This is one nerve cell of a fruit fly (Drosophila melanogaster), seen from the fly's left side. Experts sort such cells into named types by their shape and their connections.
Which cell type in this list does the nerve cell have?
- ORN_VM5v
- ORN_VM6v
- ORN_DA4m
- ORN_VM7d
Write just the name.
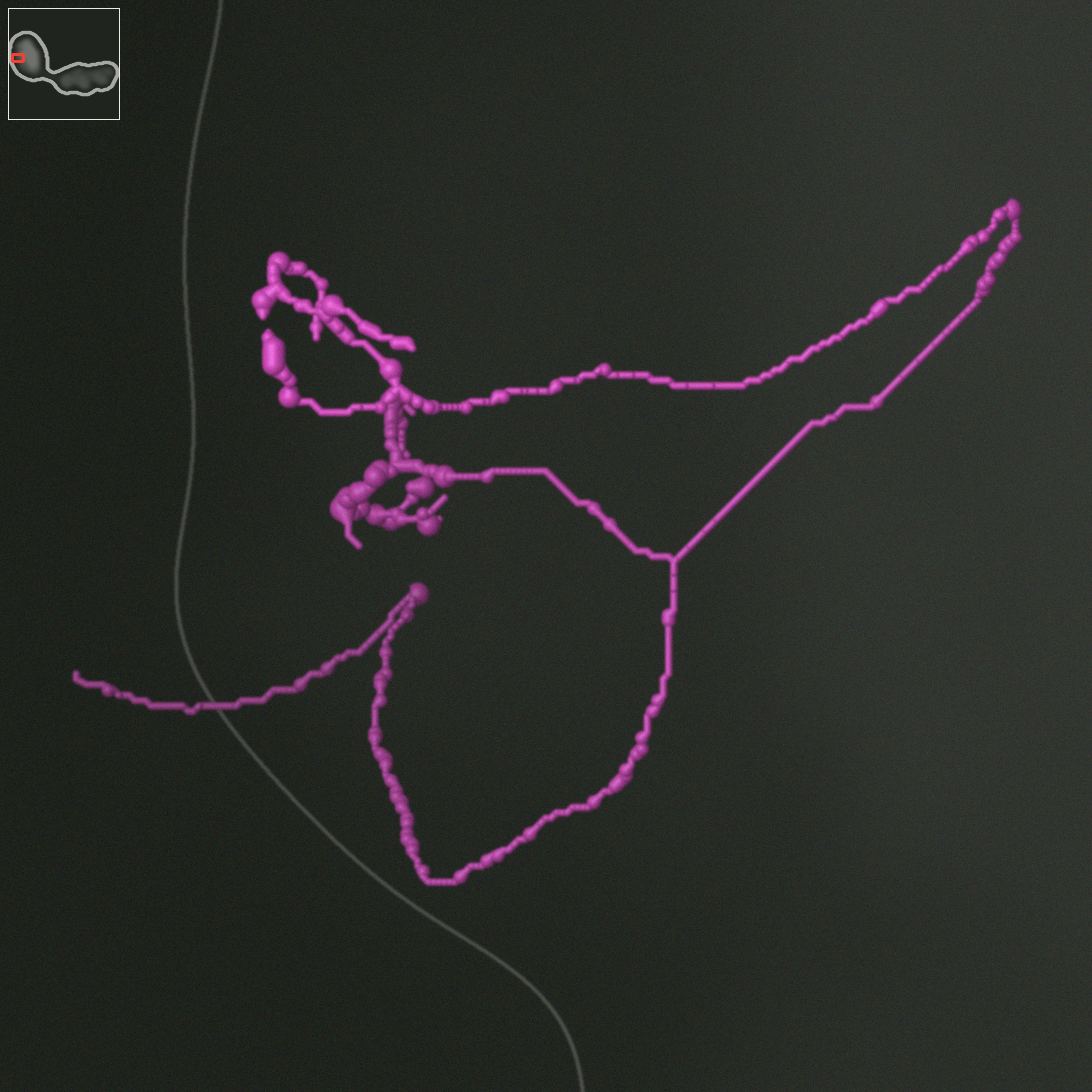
ORN_VM5v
